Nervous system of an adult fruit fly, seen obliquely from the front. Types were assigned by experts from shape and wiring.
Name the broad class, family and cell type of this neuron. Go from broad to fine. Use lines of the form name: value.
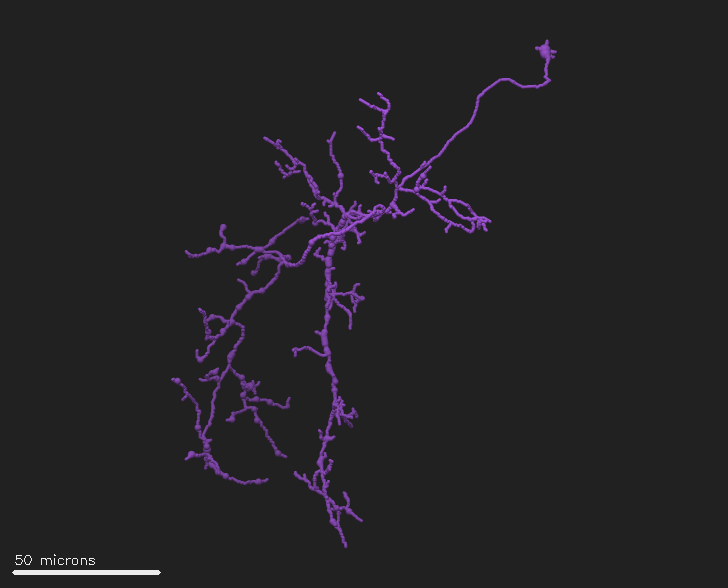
broad class: central-brain intrinsic neuron
family: hemilineage DM6_central1
cell type: CB2646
